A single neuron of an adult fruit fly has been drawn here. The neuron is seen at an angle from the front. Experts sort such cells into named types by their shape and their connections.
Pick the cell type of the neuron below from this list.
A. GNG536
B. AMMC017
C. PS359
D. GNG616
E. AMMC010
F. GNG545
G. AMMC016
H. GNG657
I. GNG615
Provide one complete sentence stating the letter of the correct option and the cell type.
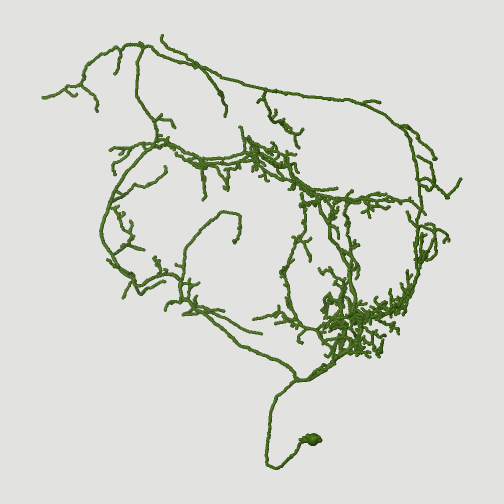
The neuron belongs to the cell type PS359, given as option C.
